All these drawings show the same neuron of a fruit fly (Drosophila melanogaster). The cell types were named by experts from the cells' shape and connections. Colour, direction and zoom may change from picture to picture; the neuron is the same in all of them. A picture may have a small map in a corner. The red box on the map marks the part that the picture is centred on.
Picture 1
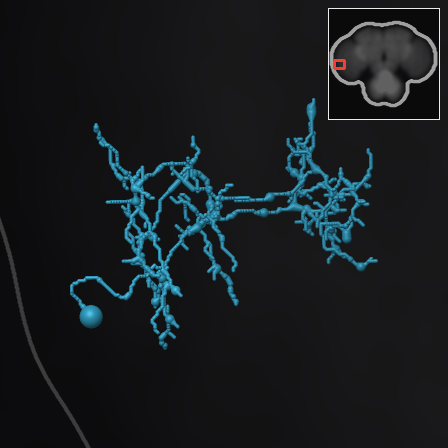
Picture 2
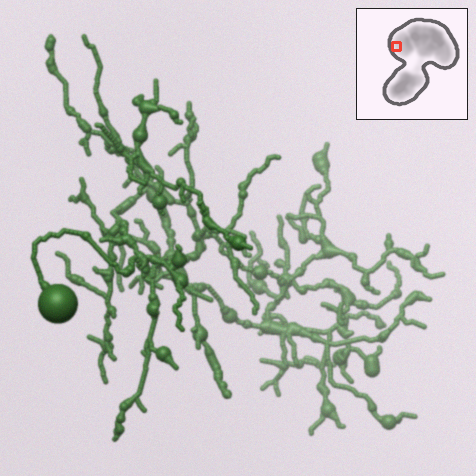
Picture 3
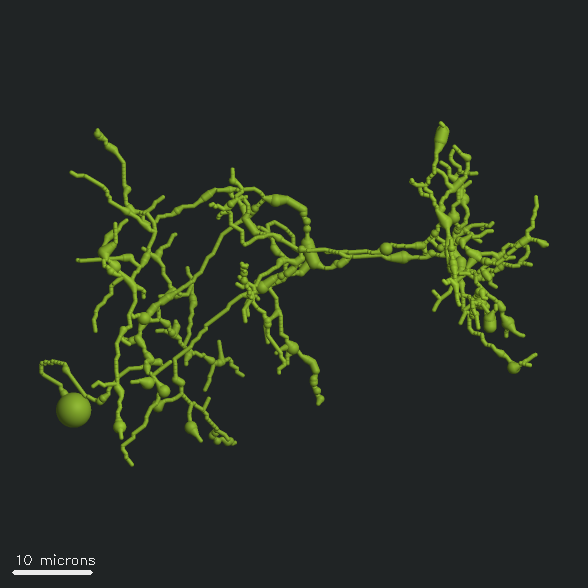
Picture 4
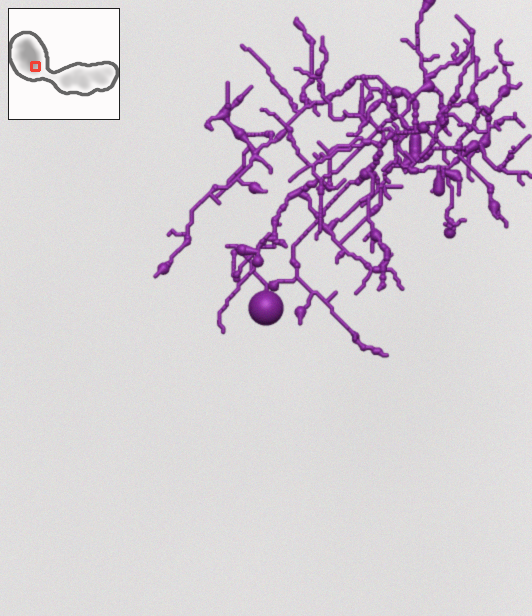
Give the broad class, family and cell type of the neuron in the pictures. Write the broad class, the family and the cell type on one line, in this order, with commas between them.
optic-lobe intrinsic neuron, Mi, Mi14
